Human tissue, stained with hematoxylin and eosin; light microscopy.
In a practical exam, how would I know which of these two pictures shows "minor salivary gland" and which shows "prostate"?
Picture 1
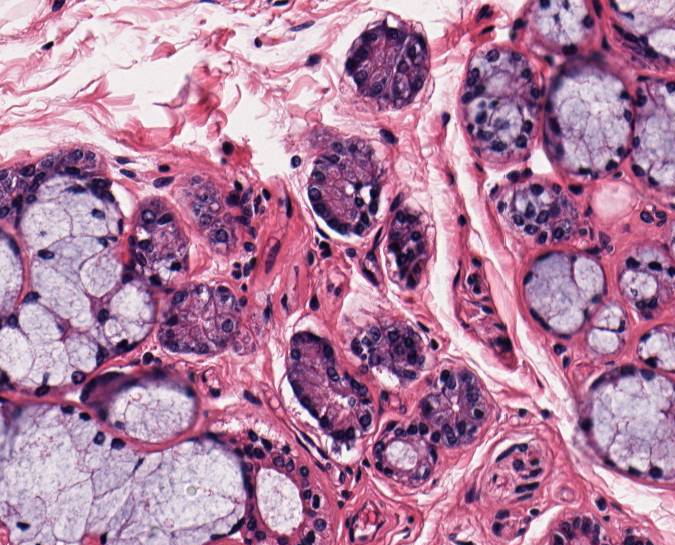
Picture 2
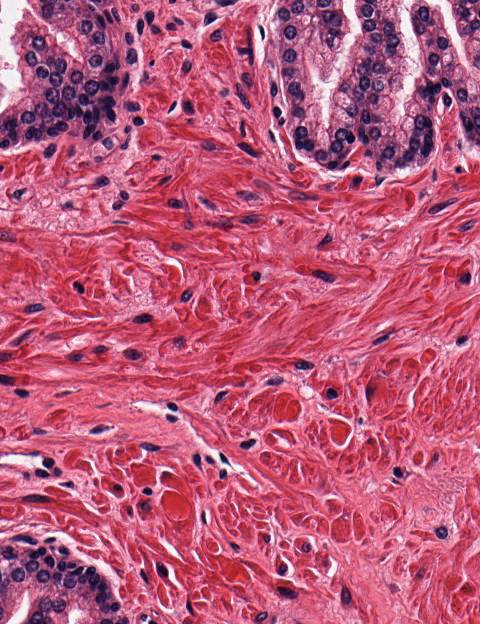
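Picture 1: minor salivary gland. Picture 2: prostate. Picture 1: field packed with rounded acini, mucous ones mainly along the left and right sides, serous ones mostly central. Mucous acini: pale, foamy, bluish-grey cytoplasm; nuclei flattened and pressed against the cell base. Serous acini: darker purple, granular cytoplasm; round nuclei. Picture 2: glandular epithelium at the top and in the bottom left corner; broad band of fibrous-muscular stroma across the centre. Top right epithelium: columnar, crowded dark round nuclei, pale pink cytoplasm toward the lumen, folds separated by narrow white slit-like lumina. Smooth muscle cells: elongated, blunt-ended dark nuclei lying along the cell length.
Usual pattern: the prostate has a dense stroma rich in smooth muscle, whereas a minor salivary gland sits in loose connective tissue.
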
